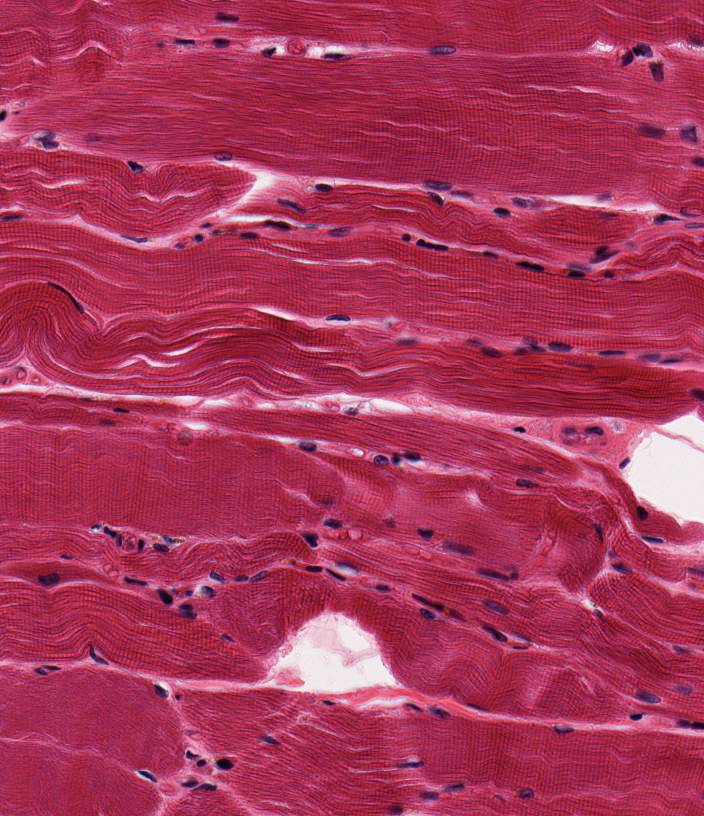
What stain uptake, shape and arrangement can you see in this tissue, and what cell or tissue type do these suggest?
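Follow the long muscle fibres running roughly horizontally, parallel to one another. Now find their nuclei: dark and elongated, aligned with the long axis of the fibres, and sitting at the fibre edges rather than in the centres. Notice too that the fibre cytoplasm stains a deep, even pink-red. This tissue is skeletal muscle.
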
